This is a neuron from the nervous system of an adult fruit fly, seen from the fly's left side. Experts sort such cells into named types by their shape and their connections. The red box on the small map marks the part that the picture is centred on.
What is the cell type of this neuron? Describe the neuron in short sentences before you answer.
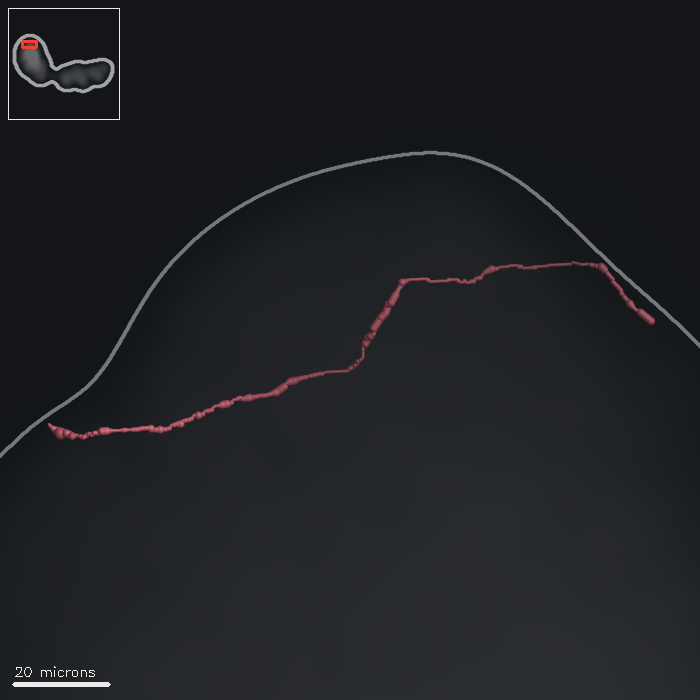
The drawing shows no cell body. By the scale bar it is about 130 microns wide in this view. There are a dozen or fewer branch ends. This is a photoreceptor or other optic-lobe sensory neuron. The cell type is R8d.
